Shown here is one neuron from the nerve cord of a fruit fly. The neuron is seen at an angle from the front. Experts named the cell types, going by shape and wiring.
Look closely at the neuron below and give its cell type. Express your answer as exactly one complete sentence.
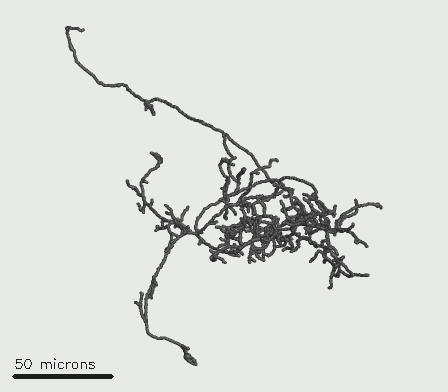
This neuron is assigned to the cell type IN07B054.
